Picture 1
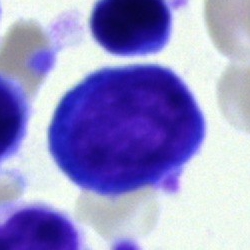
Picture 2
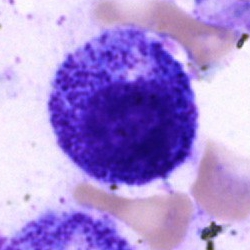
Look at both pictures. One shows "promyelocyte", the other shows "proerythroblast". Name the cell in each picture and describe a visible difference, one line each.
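Picture 1 shows a proerythroblast: No granules are visible within the cell.
Picture 2 shows a promyelocyte: The cell is crowded with coarse dark purple granules.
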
